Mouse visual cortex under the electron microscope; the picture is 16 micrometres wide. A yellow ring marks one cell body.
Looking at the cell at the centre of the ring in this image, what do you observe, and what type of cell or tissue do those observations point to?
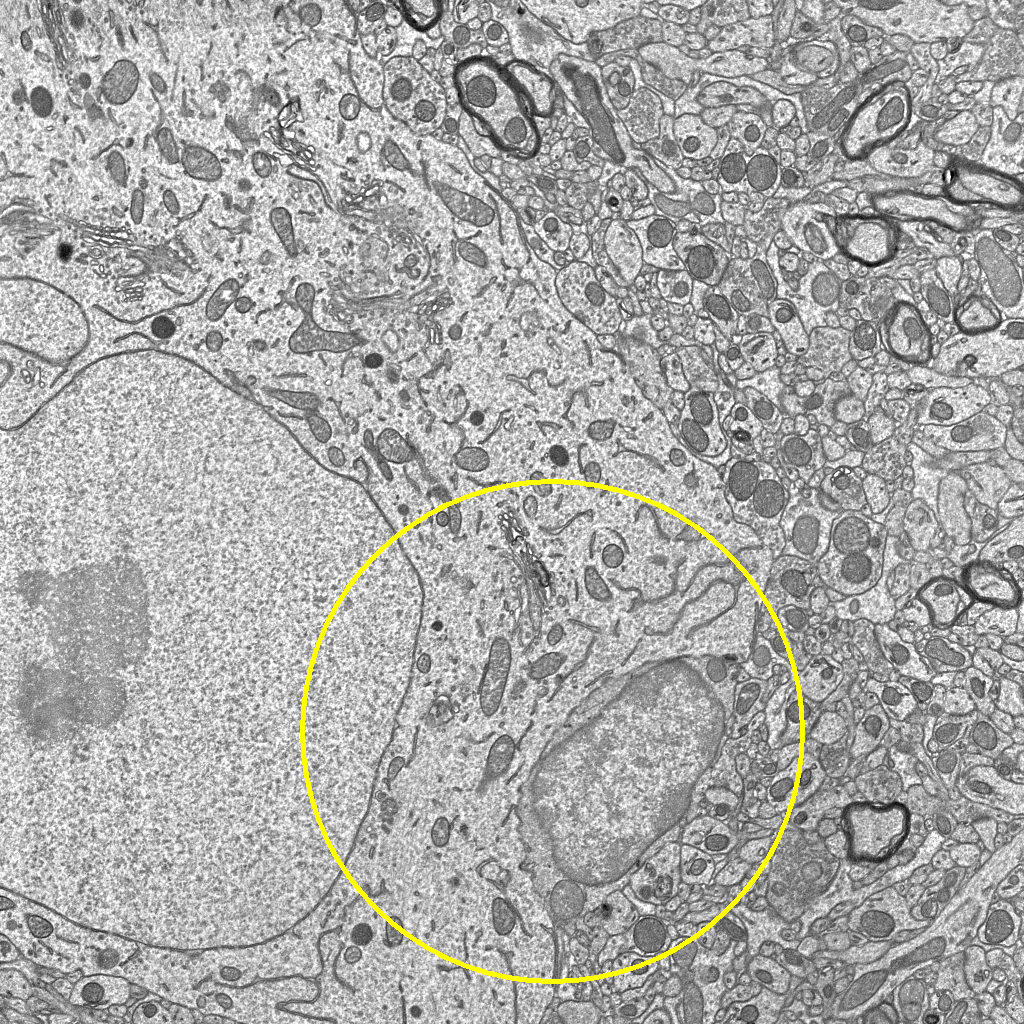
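Shape first: the nucleus is an elongated oval, tilted from upper right to lower left, with its entire outline within the ring. Envelope next: smooth, with no deep folds or clefts. Nucleolus: none distinct. Tone: darker grey than the large pale nucleus at the left of the picture. The cell is an oligodendrocyte.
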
